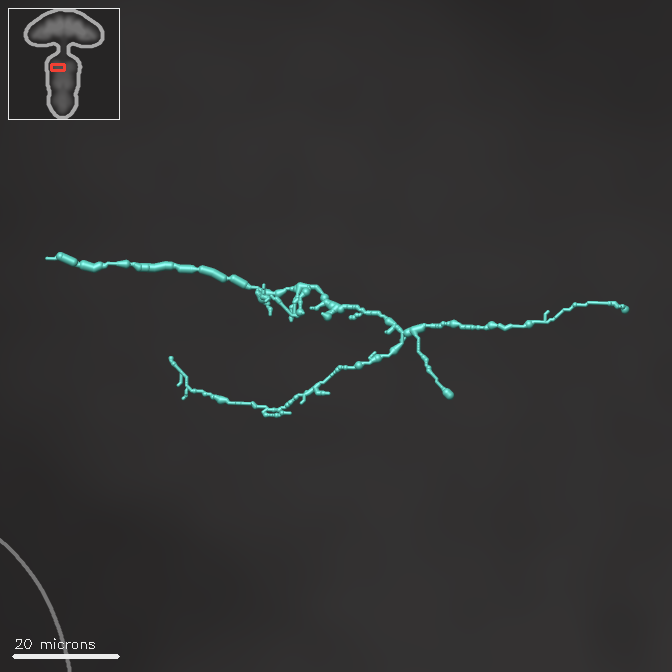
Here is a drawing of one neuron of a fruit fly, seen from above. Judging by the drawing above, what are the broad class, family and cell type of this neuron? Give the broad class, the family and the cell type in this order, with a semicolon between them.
sensory neuron entering the nerve cord; class gustatory; LgLG7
